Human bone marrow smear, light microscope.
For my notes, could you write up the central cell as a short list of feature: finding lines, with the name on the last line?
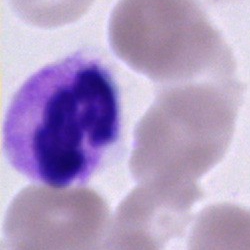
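Outline: roughly round, smooth border
Nucleus: toward right side, most cytoplasm left
Chromatin: dense, dark blue-violet
Cytoplasm: lilac-purple
Name: segmented neutrophil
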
